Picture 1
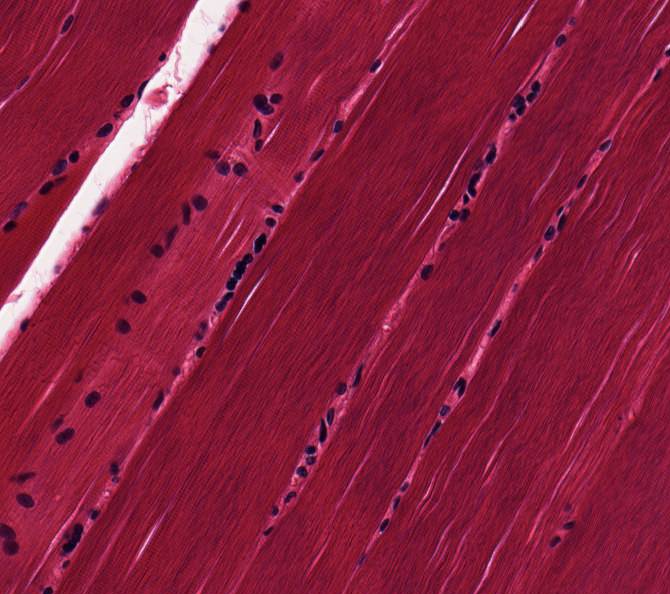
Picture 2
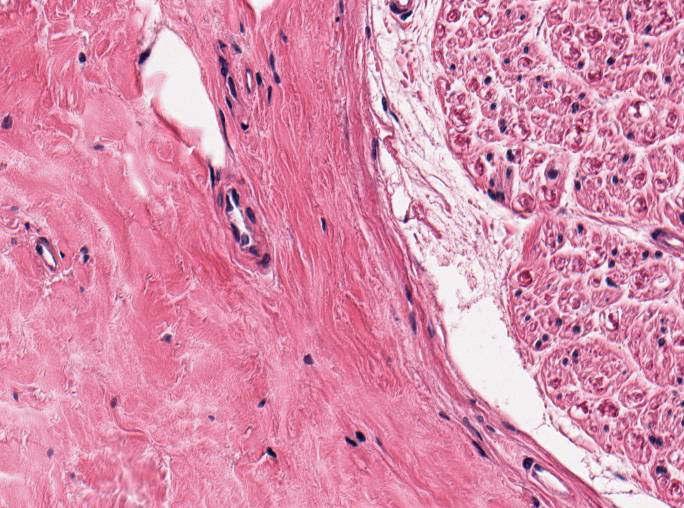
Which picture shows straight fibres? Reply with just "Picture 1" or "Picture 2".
Picture 1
